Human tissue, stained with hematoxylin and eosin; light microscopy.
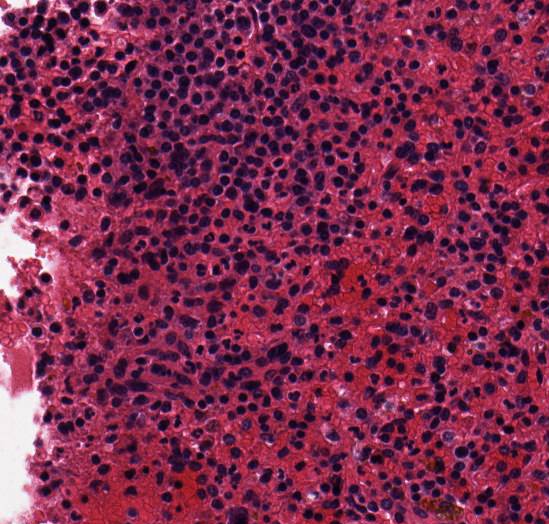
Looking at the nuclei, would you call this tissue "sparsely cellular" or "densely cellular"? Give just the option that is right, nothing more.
Densely cellular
